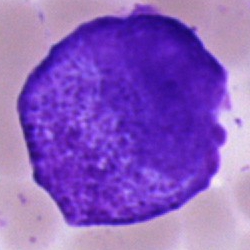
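Blast. Whole cell stained deep, intense purple. Small rounded blebs bulging from right edge. Left and lower part: stippled with small pale dots. Upper right: smooth, evenly dark, no pale stippling.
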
